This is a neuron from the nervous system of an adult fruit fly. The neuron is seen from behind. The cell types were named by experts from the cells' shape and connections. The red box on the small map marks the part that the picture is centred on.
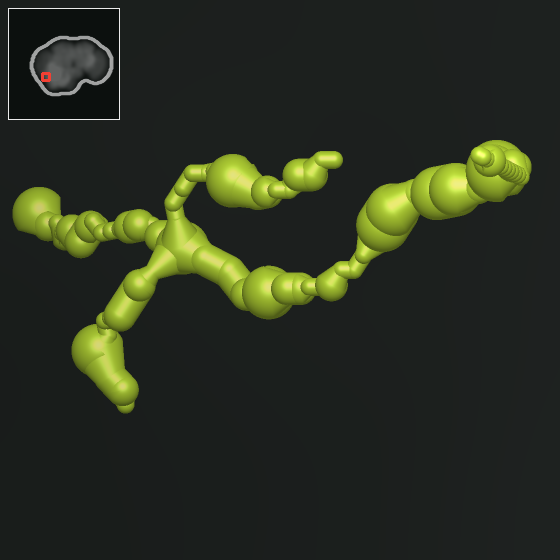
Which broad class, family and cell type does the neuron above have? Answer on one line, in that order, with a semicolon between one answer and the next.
sensory neuron entering the nerve cord; class mechanosensory tactile; SNta45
